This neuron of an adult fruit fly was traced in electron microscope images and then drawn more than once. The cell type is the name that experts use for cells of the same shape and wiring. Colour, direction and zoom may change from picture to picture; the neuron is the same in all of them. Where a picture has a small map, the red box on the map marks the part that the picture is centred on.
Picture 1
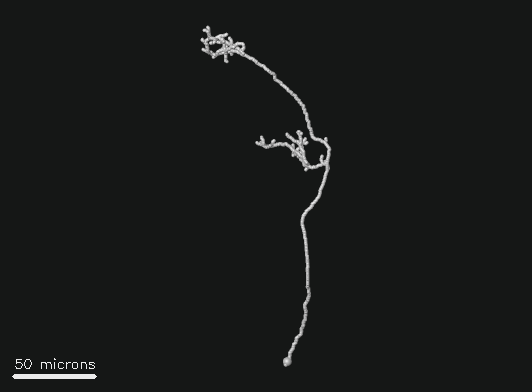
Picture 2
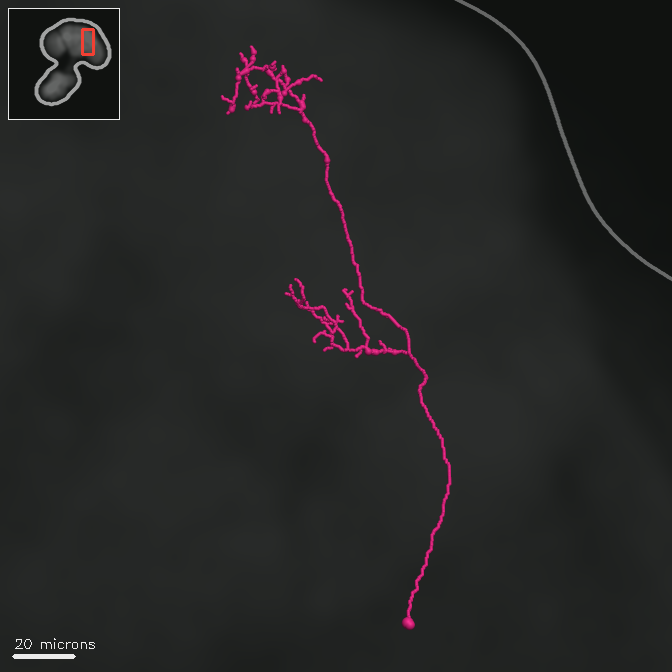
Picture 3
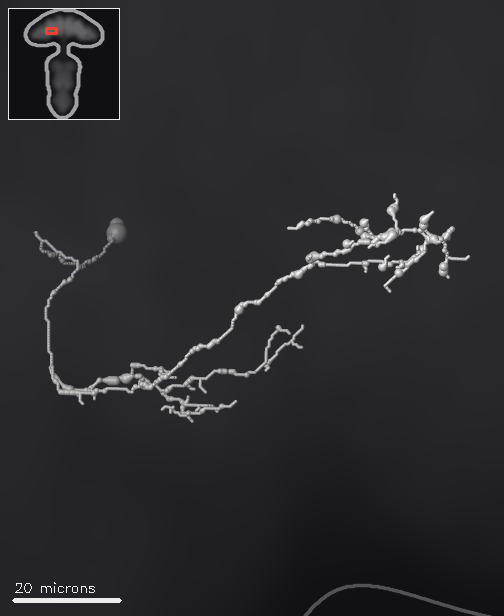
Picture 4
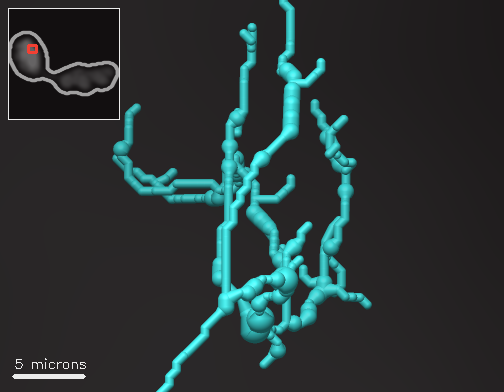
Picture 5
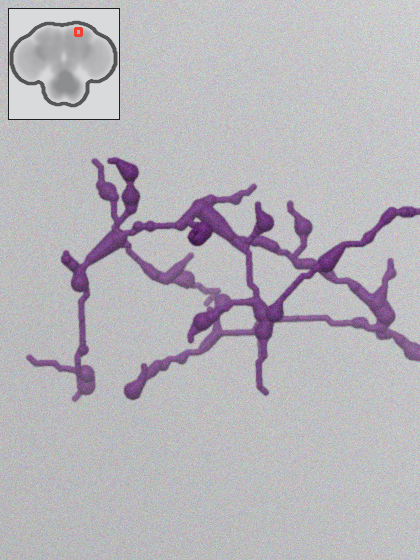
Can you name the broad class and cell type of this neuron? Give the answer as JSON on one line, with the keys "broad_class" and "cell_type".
{"broad_class": "central-brain intrinsic neuron", "cell_type": "CB2685"}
